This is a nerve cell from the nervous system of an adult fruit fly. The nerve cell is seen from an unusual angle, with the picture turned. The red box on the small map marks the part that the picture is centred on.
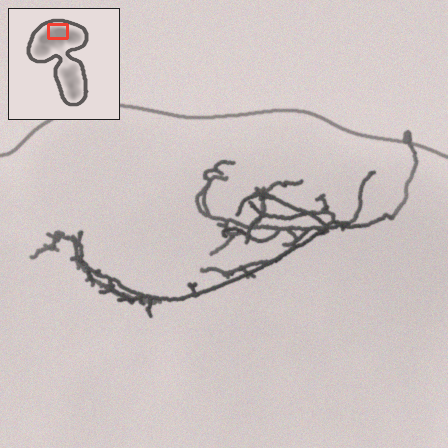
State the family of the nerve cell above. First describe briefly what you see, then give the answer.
It lies in the brain. As drawn here it is wider than it is tall. Its broad class is central-brain intrinsic neuron. The family is hemilineage SLPal5.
